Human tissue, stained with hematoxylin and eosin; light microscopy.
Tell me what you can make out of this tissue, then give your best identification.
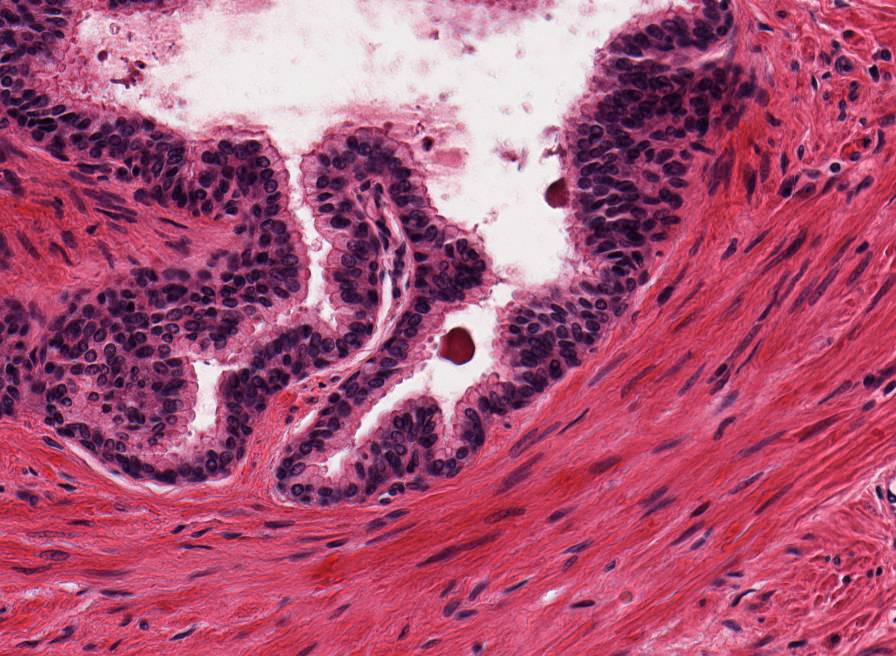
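Single large gland with folded outlines, upper left and centre; stroma below and right. Lining epithelium several nuclei thick; nuclei crowded, overlapping, dark. Central epithelial fold with thin stromal core projecting upward into lumen. Stroma: smooth muscle, pink spindle cells, elongated nuclei running obliquely lower left to upper right. Tissue: prostate.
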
